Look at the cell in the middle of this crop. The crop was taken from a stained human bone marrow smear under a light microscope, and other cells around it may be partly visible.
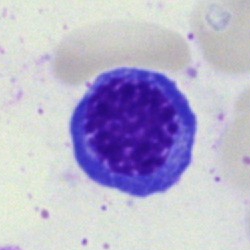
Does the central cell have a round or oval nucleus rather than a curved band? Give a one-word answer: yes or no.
Yes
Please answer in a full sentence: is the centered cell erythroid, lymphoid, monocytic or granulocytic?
The erythroid lineage includes the cell at the center of the crop.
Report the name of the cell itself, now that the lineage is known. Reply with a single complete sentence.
The cell in the exact centre of the crop is an erythroblast.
